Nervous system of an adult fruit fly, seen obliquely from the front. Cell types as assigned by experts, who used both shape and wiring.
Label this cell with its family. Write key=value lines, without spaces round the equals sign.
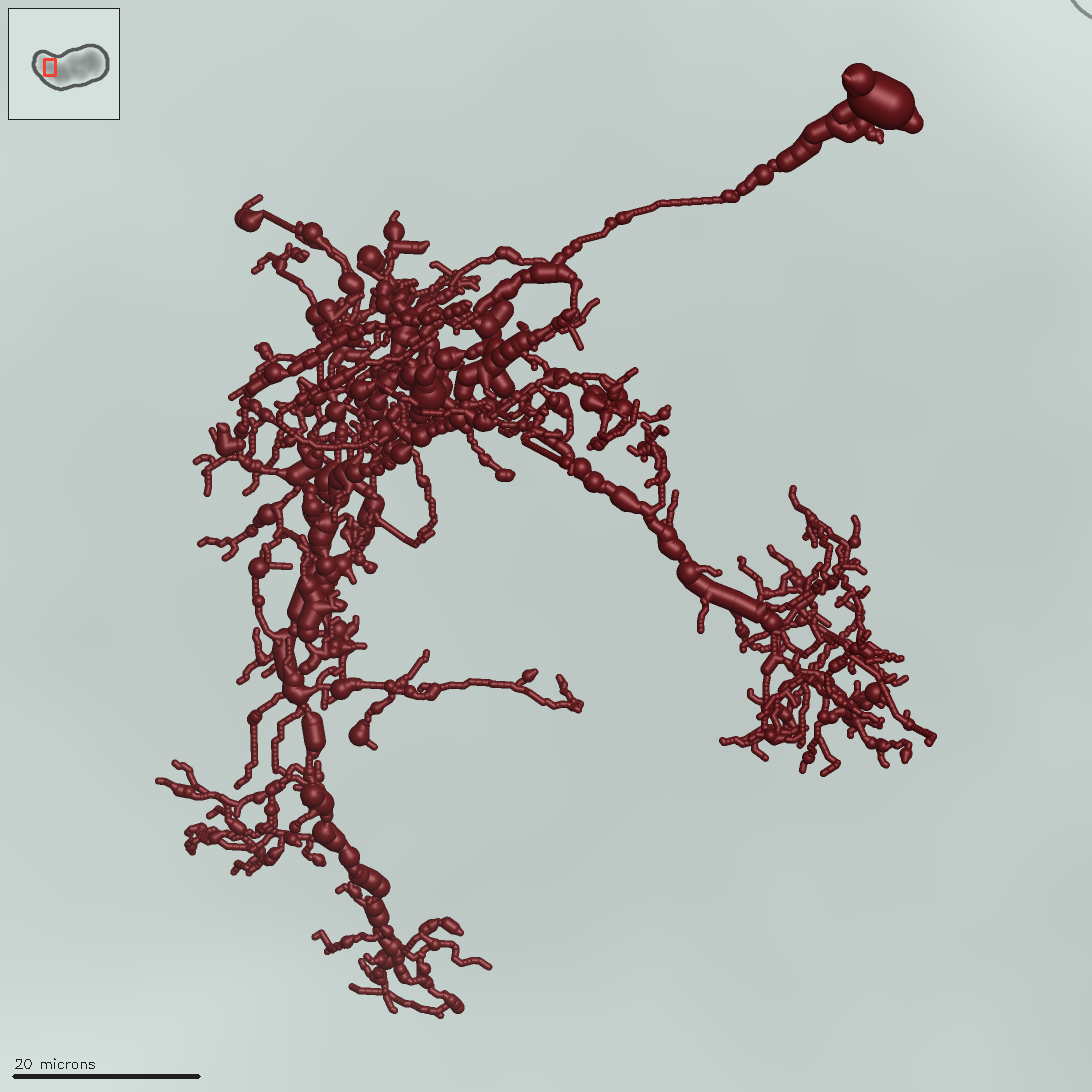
family=hemilineage 17A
